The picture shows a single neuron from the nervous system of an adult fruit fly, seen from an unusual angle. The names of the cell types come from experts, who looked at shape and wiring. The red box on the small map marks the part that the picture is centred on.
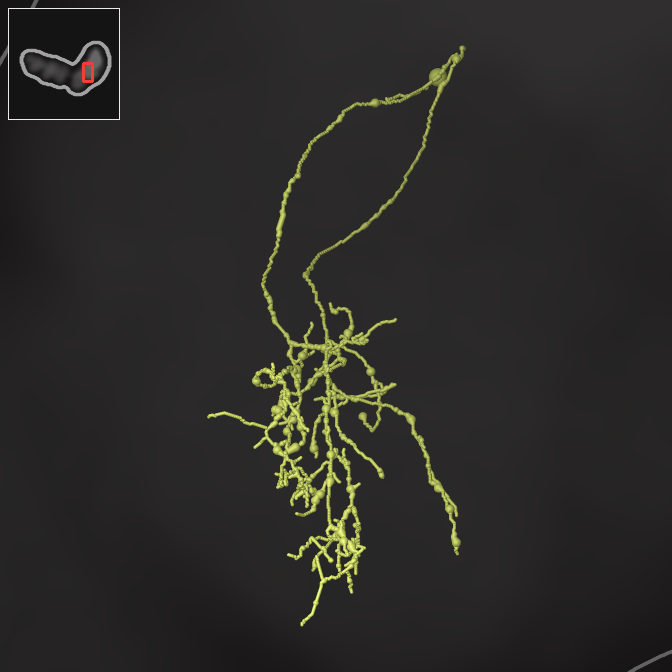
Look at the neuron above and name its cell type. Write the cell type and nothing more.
AVLP055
